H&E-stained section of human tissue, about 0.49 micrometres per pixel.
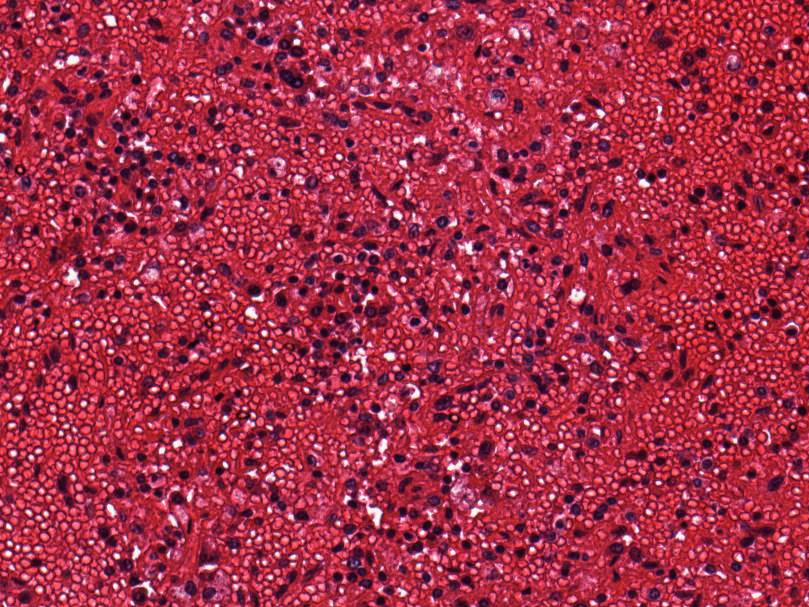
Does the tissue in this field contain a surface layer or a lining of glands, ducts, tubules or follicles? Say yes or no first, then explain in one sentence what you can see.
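No. No epithelium, glands or fat cells are seen anywhere in the field.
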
